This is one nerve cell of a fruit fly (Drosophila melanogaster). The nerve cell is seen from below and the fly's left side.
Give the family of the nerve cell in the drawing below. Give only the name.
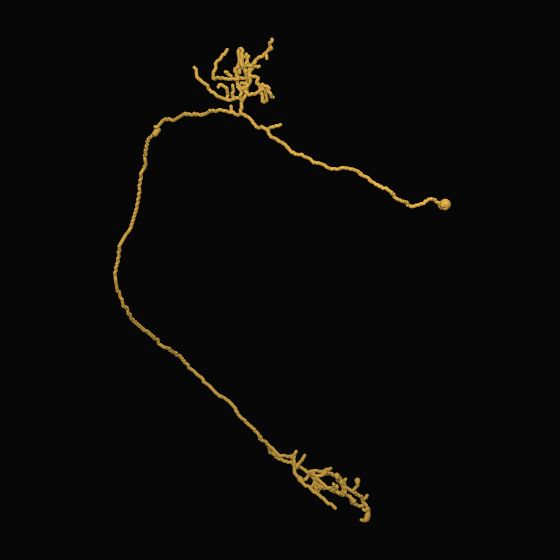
hemilineage DM6_dorso_lateral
